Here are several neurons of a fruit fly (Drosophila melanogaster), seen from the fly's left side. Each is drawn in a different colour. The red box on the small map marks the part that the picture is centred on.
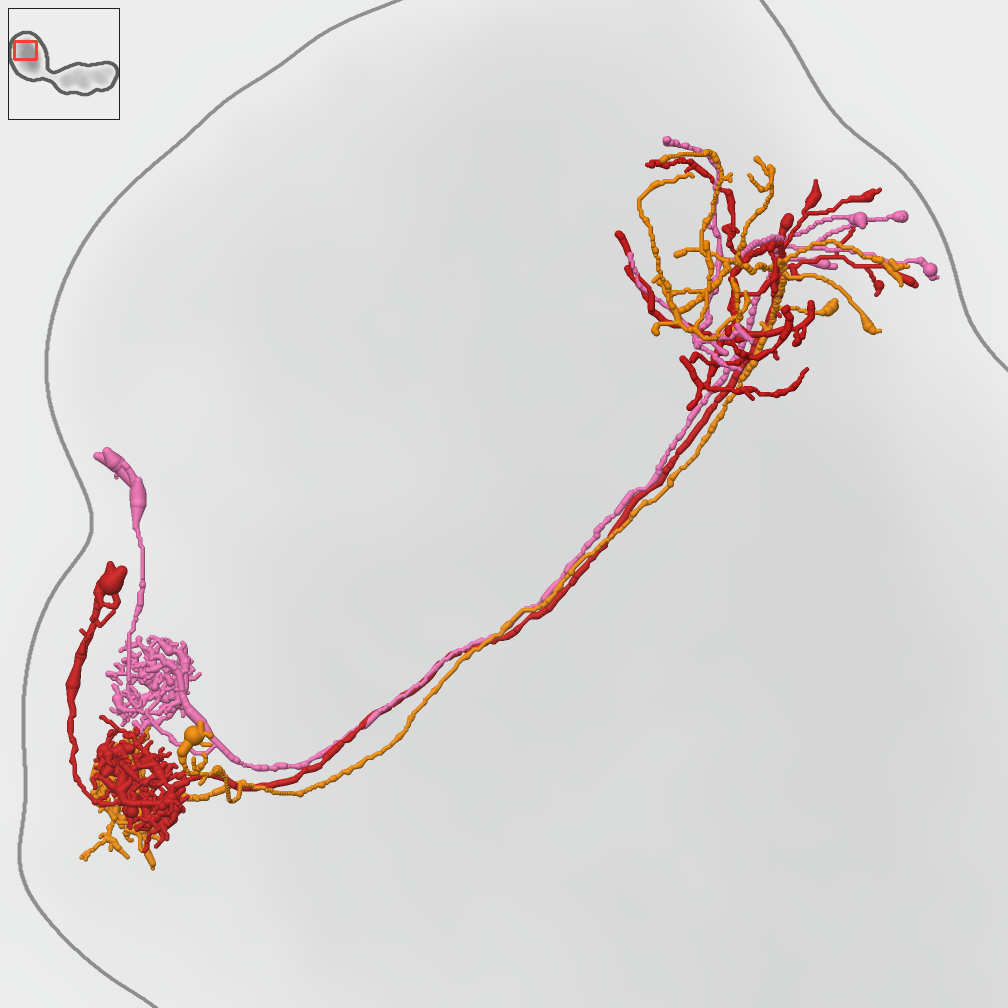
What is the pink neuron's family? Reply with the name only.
hemilineage ALad1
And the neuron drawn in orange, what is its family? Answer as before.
hemilineage ALl1_ventral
